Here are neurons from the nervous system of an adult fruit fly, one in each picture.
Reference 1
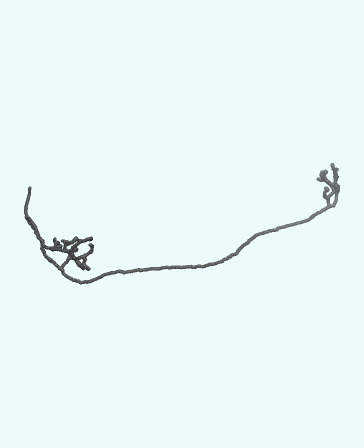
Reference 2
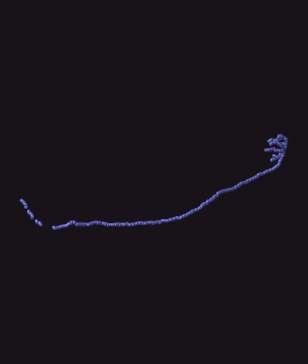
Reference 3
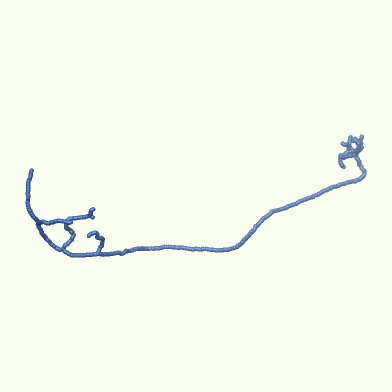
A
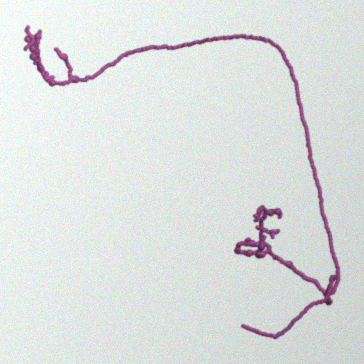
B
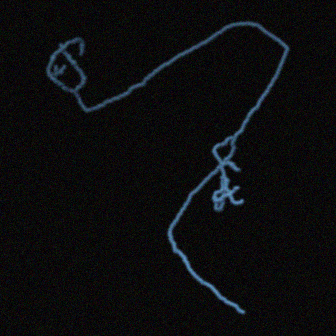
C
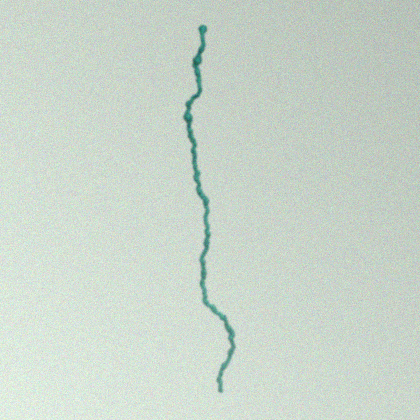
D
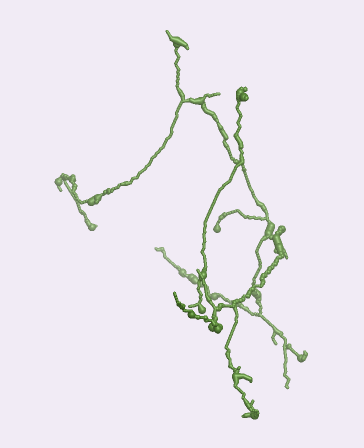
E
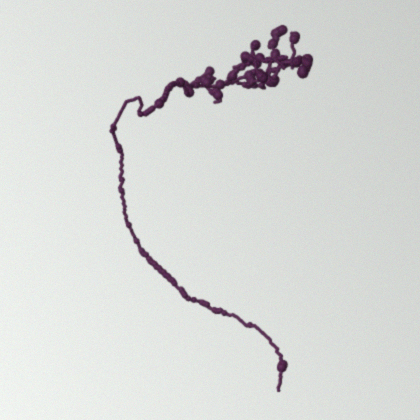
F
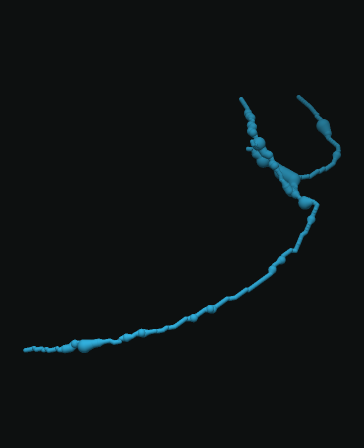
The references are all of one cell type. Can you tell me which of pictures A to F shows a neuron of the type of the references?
F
